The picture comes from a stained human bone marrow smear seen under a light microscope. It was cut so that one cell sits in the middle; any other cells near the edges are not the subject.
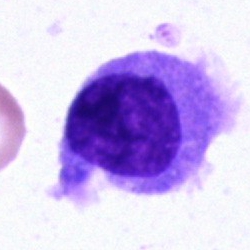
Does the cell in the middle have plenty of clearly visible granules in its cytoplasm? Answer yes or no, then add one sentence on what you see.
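No. No distinct granules can be seen in the cytoplasm.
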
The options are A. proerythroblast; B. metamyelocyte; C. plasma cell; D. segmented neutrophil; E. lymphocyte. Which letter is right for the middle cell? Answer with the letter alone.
C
